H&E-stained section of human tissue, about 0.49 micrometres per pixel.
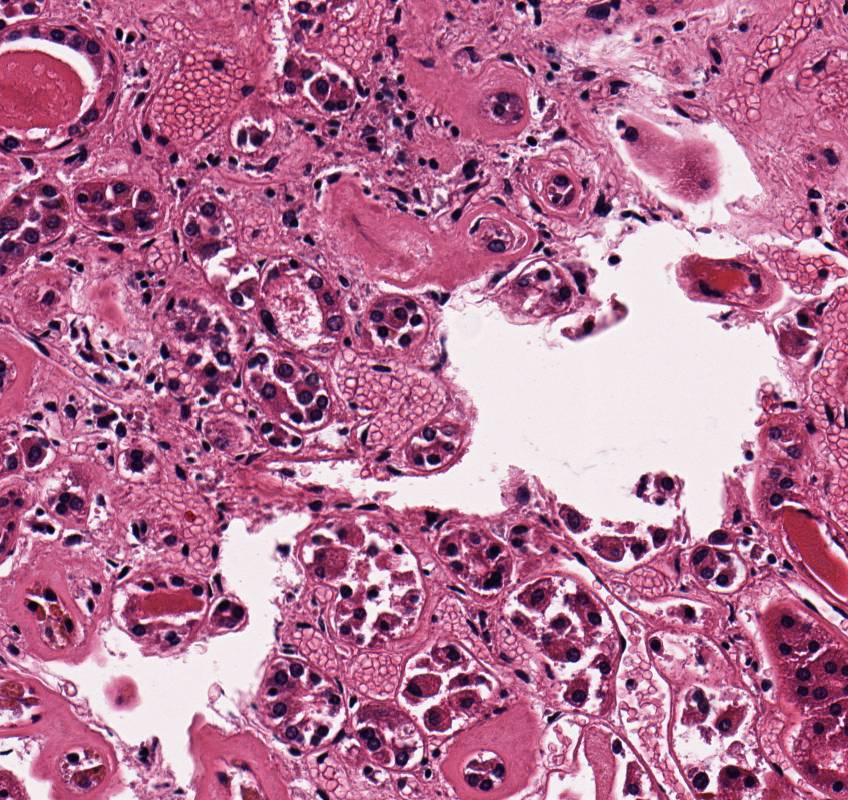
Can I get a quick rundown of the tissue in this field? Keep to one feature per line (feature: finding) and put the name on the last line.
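Vacuoles: many tubular epithelial cells filled with small, uniform clear vacuoles, a foamy look
Cytoplasm: other tubules lined by cells with granular pink cytoplasm
Nuclei: round and dark in those granular cells
Pigment: golden-brown, granular, within tubules at lower left
Interstitium: many scattered small, dark, round nuclei
Name: renal cortex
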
